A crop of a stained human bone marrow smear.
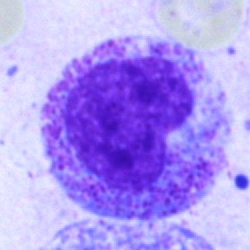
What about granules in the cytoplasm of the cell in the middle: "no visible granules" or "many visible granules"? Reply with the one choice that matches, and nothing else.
Many visible granules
